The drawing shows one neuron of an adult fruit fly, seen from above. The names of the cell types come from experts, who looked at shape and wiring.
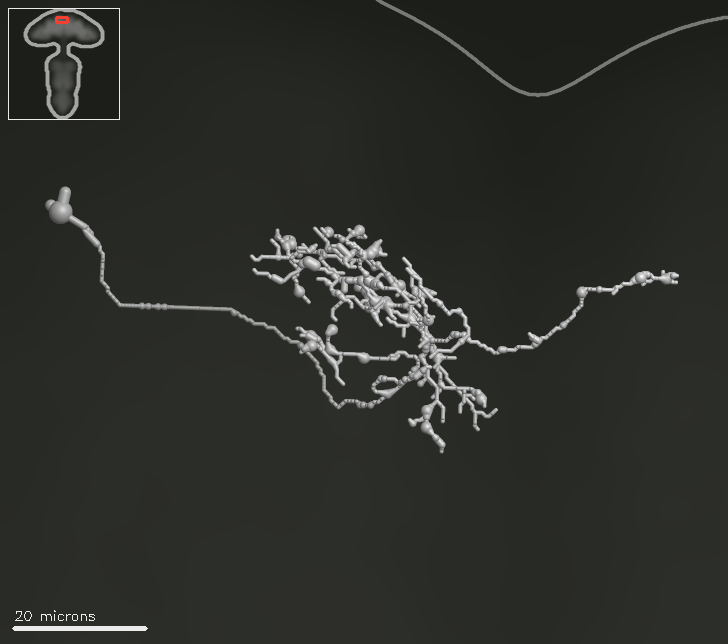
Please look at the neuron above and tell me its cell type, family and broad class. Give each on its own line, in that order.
GNG371
hemilineage TRdm
central-brain intrinsic neuron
